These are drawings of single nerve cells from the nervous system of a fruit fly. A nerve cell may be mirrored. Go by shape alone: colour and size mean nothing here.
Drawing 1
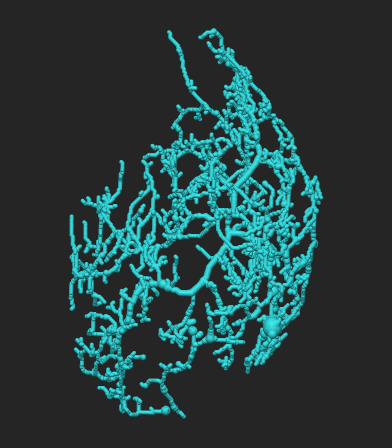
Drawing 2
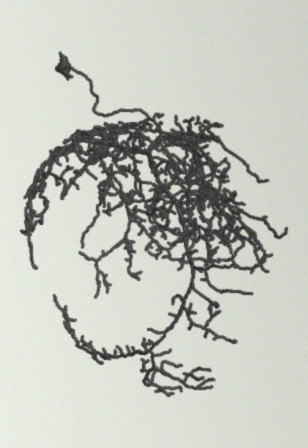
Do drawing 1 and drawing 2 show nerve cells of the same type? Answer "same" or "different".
same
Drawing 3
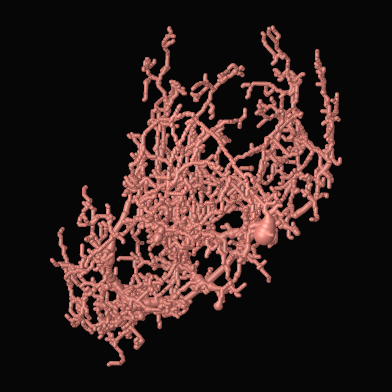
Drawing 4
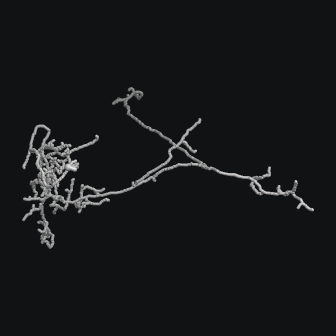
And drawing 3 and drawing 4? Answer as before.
different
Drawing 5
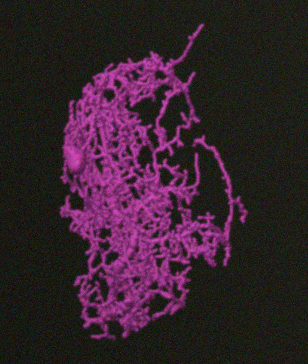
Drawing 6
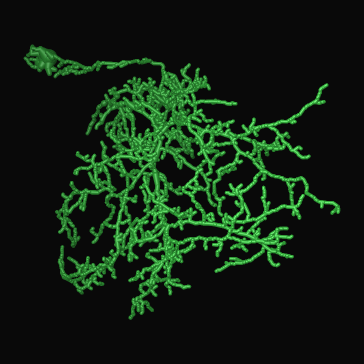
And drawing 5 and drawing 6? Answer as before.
same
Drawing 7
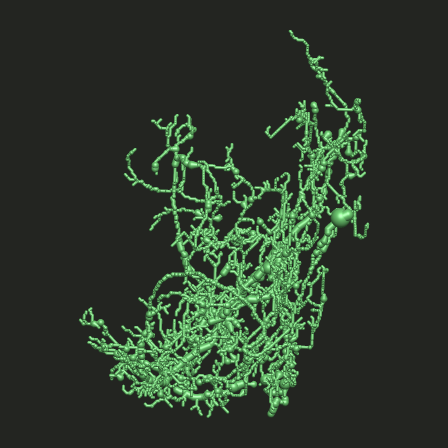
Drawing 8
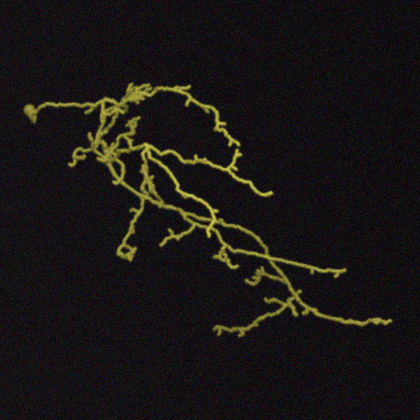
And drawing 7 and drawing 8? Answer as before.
different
